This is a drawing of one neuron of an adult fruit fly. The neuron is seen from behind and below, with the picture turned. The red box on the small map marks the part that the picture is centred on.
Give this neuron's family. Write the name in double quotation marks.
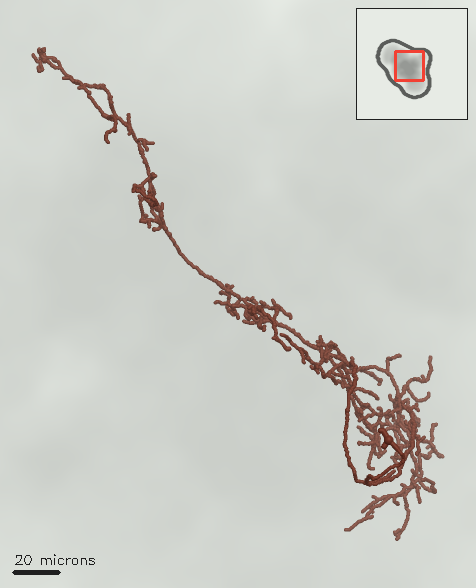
"hemilineage VPNp&v1_ventral"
